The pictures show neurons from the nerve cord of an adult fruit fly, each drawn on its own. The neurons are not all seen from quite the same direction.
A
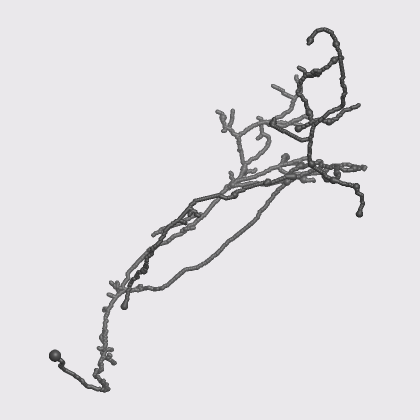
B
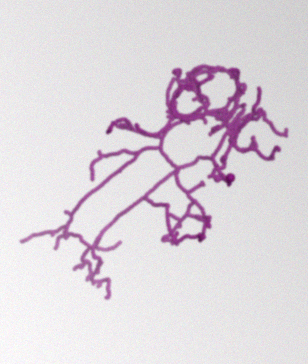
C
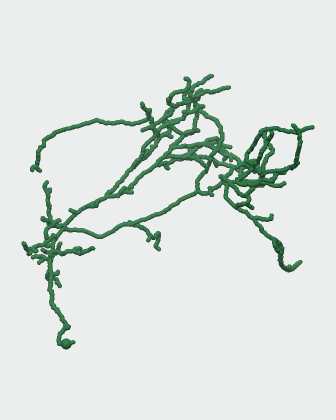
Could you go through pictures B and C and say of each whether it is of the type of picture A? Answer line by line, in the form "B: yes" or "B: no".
B: no
C: yes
